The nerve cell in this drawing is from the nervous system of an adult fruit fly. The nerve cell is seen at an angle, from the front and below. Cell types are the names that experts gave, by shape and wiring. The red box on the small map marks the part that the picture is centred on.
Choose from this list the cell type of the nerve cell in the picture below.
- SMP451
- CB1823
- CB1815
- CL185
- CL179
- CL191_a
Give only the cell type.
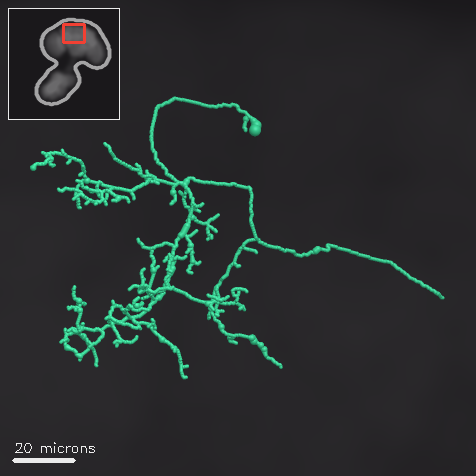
CL191_a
